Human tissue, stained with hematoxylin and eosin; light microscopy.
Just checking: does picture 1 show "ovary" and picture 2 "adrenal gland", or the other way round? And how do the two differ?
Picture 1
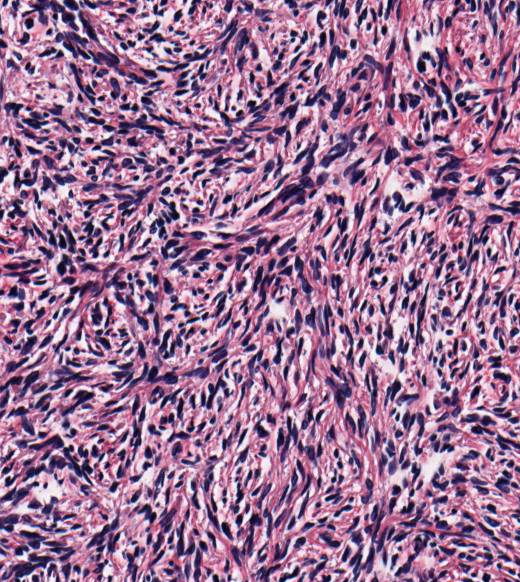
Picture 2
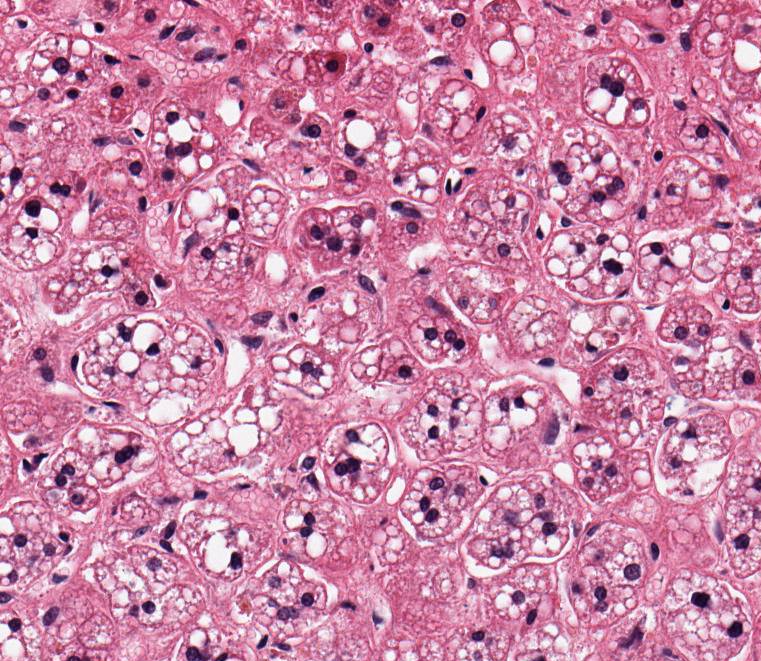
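Picture 2 shows the adrenal gland and picture 1 the ovary. Ovary (picture 1): densely packed spindle cells fill the whole field evenly, with no second tissue or border. They run in short fascicles that cross and change direction, forming whorls in several areas. Nuclei are elongated to oval and dark purple; cytoplasm is scant and pink, with indistinct cell borders. Adrenal gland (picture 2): cells are grouped throughout into closely packed rounded nests of several cells. Each nest is outlined by a thin pink stromal band containing scattered flattened, elongated nuclei. Most nest cells have cytoplasm filled with many clear, round vacuoles of varying size, though toward the upper left some cells have denser pink cytoplasm with fewer vacuoles. In short, whorled spindle cells contrast with nests of vacuolated cells.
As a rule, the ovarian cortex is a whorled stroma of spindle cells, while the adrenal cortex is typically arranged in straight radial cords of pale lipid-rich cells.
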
